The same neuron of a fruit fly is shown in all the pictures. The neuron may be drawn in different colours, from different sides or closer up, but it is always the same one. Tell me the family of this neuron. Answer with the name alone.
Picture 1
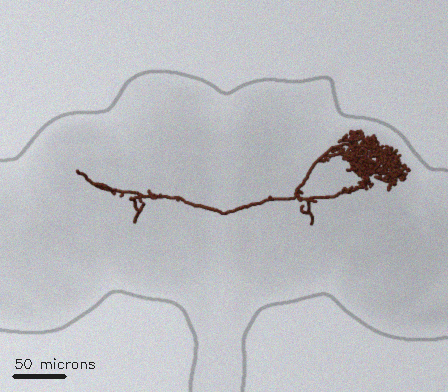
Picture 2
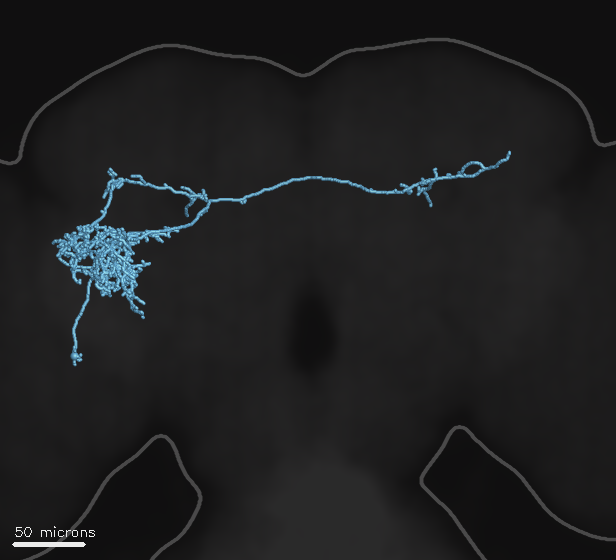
hemilineage VLPl&p2_lateral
